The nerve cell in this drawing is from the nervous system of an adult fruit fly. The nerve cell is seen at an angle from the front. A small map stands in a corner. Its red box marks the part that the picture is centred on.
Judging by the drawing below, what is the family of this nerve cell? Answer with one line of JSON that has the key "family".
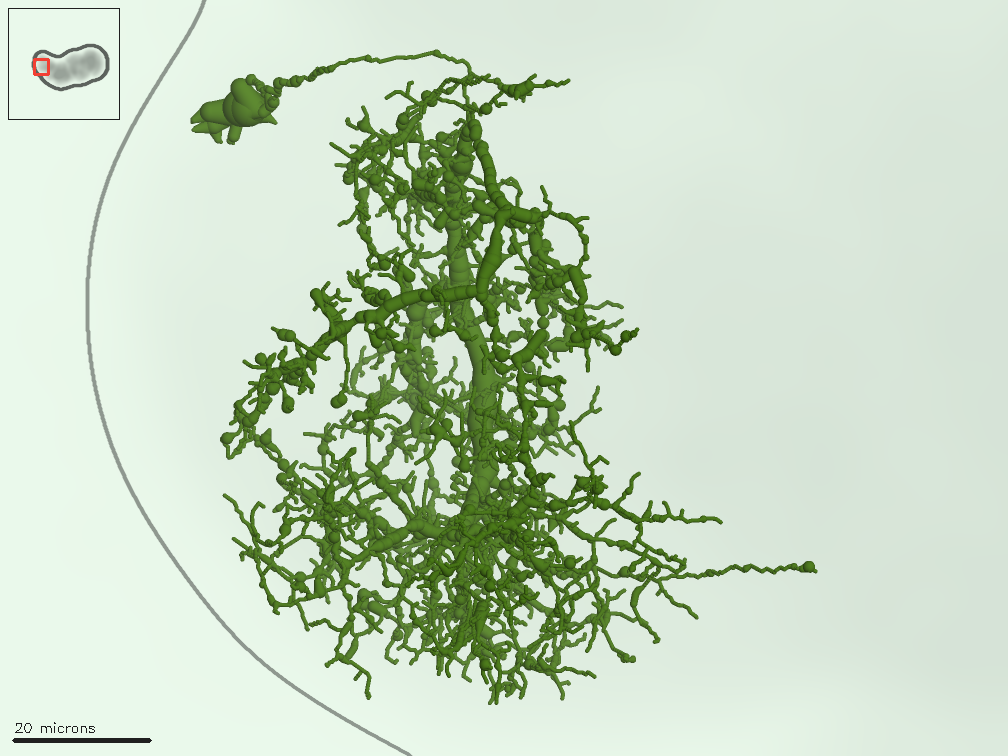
{"family": "hemilineage 19A"}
